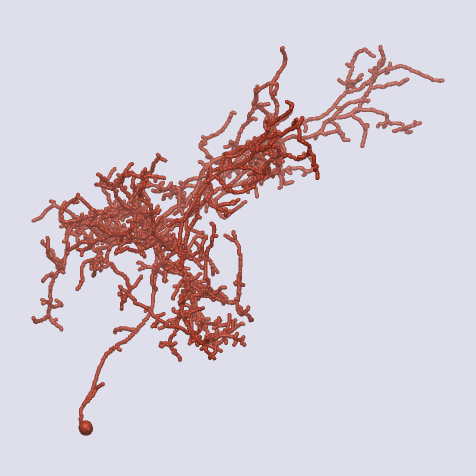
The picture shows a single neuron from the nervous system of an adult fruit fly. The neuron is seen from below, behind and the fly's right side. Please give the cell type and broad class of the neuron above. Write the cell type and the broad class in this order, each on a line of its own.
AVLP316
central-brain intrinsic neuron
